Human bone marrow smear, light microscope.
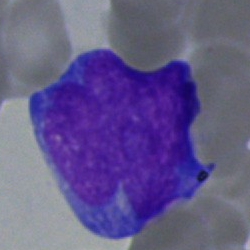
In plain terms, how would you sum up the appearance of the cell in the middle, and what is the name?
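The nucleus occupies most of the cell. Around it, the cytoplasm is a scant rim staining deep blue, widest along the bottom. At the lower right, a pointed cytoplasmic tip holds a single small black dot. This cell is a blast.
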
